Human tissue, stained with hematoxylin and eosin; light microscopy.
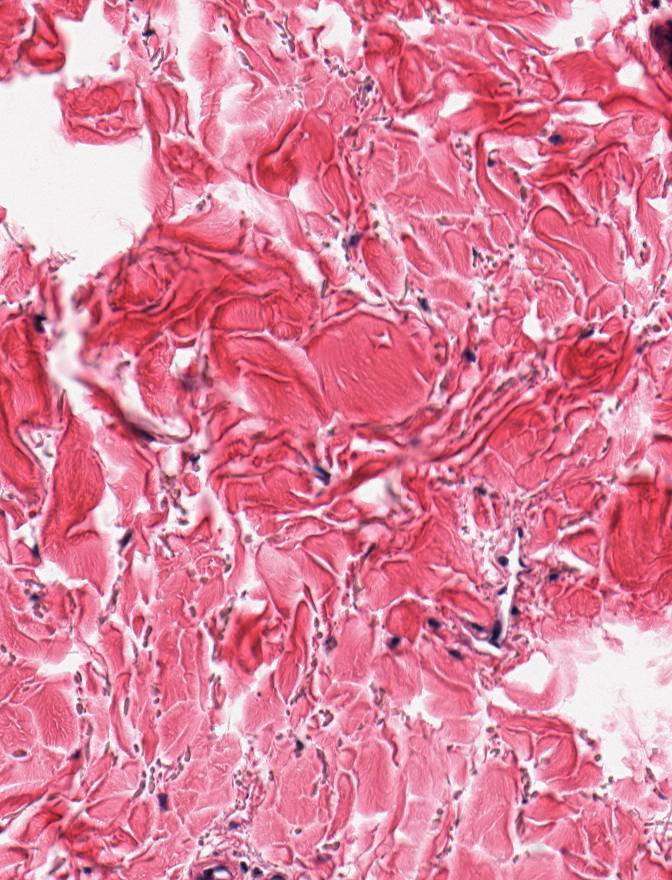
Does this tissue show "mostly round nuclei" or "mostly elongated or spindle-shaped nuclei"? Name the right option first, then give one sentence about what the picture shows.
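Mostly elongated or spindle-shaped nuclei. Sparse small dark elongated nuclei of fibroblasts lie in the narrow gaps between the bundles.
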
